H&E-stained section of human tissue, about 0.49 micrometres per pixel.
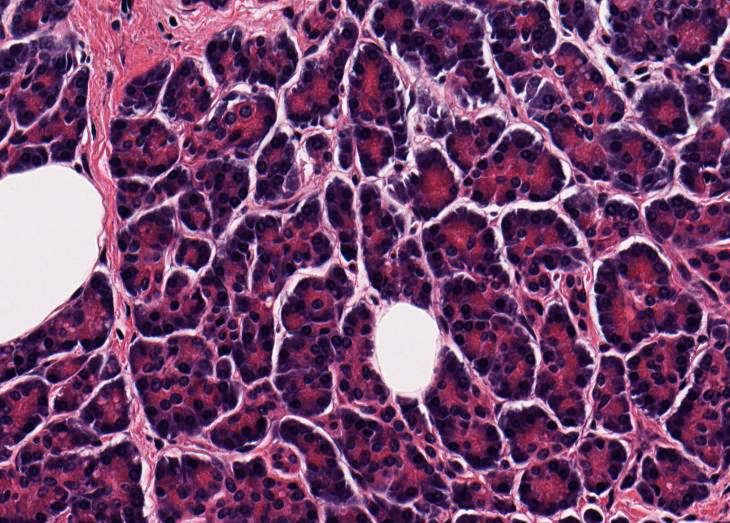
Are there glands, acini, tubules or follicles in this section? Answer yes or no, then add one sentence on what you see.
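Yes. The field is filled by closely packed acini separated by thin strands of connective tissue.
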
